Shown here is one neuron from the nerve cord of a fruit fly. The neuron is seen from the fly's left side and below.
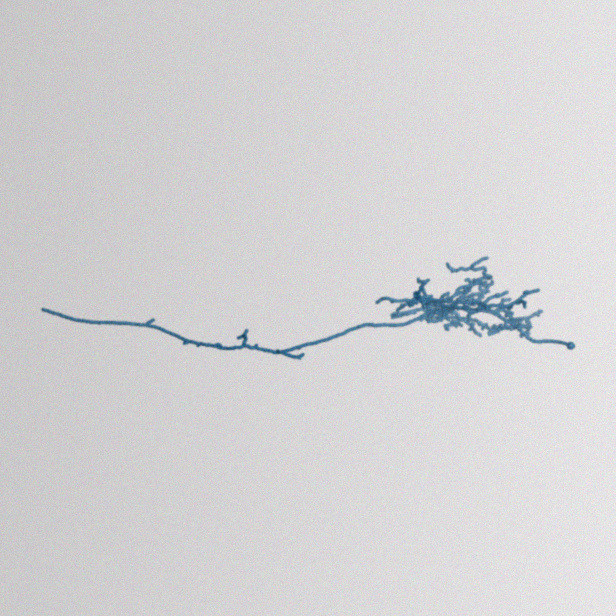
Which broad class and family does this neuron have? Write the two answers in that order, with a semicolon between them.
ascending neuron; hemilineage 05B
